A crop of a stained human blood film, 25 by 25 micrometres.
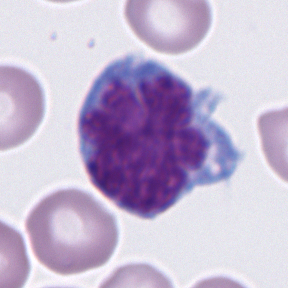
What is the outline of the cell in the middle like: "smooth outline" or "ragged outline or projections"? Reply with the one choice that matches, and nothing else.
Ragged outline or projections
